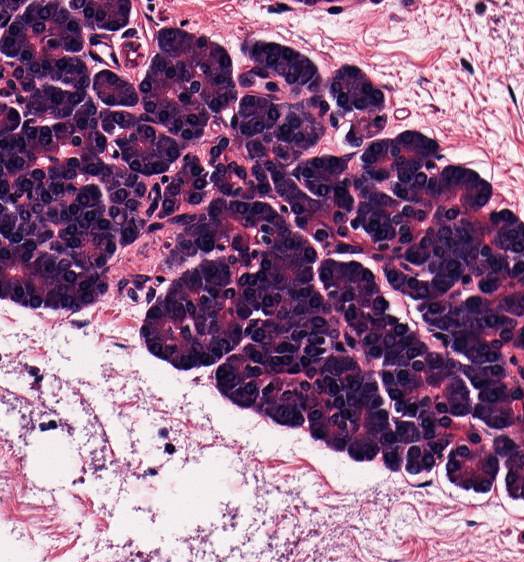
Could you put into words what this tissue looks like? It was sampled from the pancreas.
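Dense dark purple cellular tissue fills the upper left and runs as a broad diagonal band to the right edge. Notice its cells form rounded, lobulated nests and small acinus-like clusters, with round, dark, fairly uniform nuclei. Lower left: a pale, largely empty space with wispy fibrillary material.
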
